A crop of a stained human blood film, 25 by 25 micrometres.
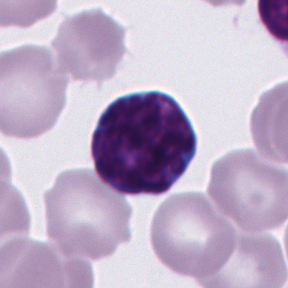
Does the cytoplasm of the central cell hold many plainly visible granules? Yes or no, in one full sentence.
No, this cell has a cytoplasm without visible granules.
